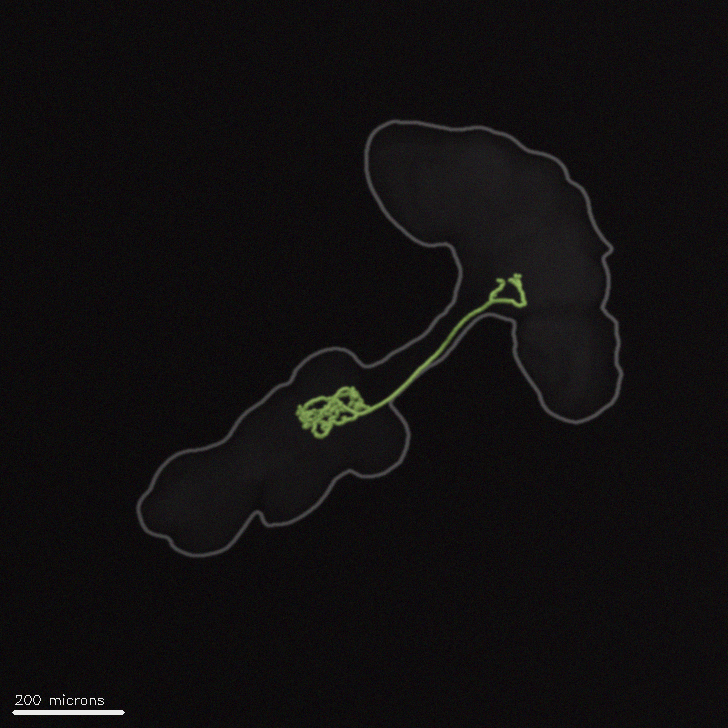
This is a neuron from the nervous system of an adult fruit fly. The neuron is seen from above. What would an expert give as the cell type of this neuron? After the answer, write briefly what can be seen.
The cell type is AN07B070. Its broad class is ascending neuron. It runs through the neck, between the brain and the nerve cord. By the scale bar it is about 400 microns wide in this view.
